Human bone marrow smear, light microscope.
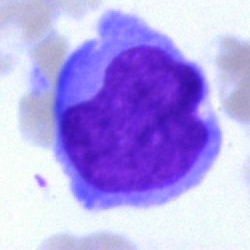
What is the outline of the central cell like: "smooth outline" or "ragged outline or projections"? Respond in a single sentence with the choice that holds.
What bounds the cell is a rough outline.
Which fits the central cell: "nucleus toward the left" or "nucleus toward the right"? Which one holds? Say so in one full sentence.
It is to the left of the nucleus that most cytoplasm is found.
